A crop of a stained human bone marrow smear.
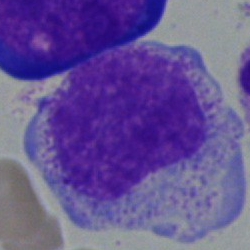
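Myelocyte in a stained bone marrow smear. The outline is irregular, with small rounded bulges along the edge. The nucleus fills most of the cell and lies toward the upper left. Its chromatin is finely granular rather than clumped into dense blocks. A few purple granules lie just outside the cell, beyond its upper left edge.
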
